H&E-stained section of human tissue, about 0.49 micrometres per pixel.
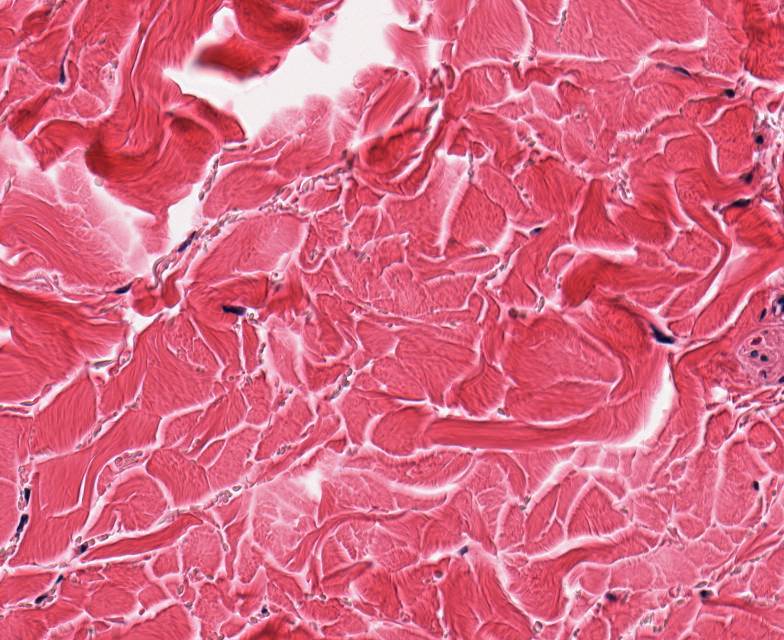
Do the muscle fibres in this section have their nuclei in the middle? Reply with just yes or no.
No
